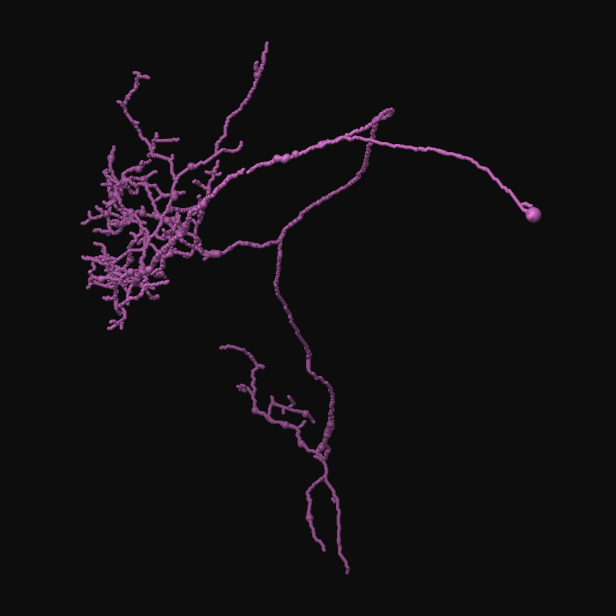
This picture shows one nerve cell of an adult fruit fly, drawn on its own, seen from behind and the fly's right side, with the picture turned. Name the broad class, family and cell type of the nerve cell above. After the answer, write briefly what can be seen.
This is a central-brain intrinsic neuron. Its family is hemilineage VLPl&p1_posterior. Its cell type is SMP568_a. The picture shows dozens of branch ends. In this view it is about as wide as it is tall.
